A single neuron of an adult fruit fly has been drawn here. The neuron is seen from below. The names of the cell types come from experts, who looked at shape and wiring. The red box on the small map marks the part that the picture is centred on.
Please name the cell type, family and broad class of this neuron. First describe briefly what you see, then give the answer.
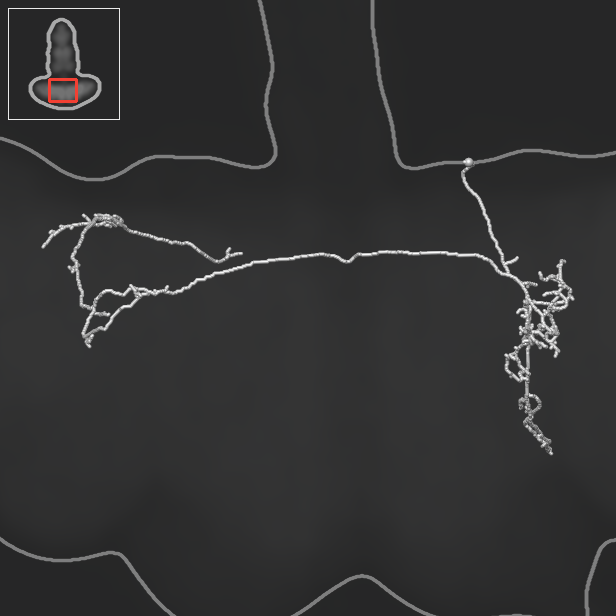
The cell body is at the upper right of the picture. As drawn here it is wider than it is tall. The cell type is CB3204. The family is hemilineage DM6_ventral. It is a central-brain intrinsic neuron.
